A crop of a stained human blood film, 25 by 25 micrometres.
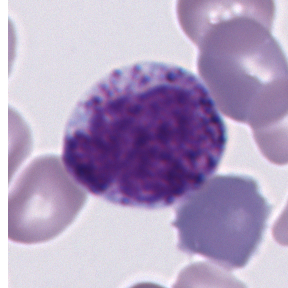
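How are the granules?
Coarse and dark purple, packing the cell.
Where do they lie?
Over the nucleus as well as the cytoplasm, blurring the nuclear outline.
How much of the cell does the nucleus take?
Most; it is large.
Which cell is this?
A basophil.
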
